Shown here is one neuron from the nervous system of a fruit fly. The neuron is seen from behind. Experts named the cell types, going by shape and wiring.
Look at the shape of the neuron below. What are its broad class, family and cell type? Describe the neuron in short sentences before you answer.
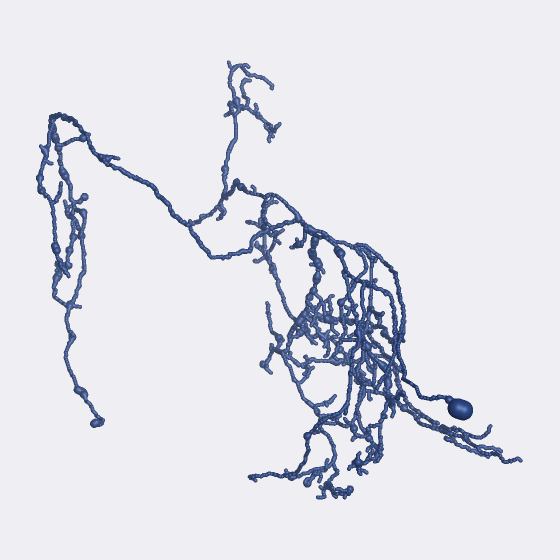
The cell body is at the lower right of the picture. Dozens of branch ends can be seen. Its broad class is nerve-cord intrinsic neuron. Its family is hemilineage 04B. The cell type is IN04B064.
